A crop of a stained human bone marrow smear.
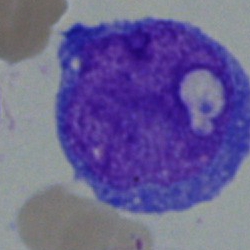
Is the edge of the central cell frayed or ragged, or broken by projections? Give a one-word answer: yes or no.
Yes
